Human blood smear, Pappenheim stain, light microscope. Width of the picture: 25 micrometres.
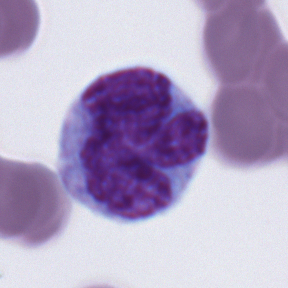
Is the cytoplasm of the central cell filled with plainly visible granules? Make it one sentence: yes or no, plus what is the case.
No, within the cytoplasm of the cell there is no visible granule.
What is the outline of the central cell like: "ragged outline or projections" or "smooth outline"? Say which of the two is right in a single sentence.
A smooth edge runs around this cell.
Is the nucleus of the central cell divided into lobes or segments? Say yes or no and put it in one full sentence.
Yes, into two or more lobes the nucleus of this cell is divided.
